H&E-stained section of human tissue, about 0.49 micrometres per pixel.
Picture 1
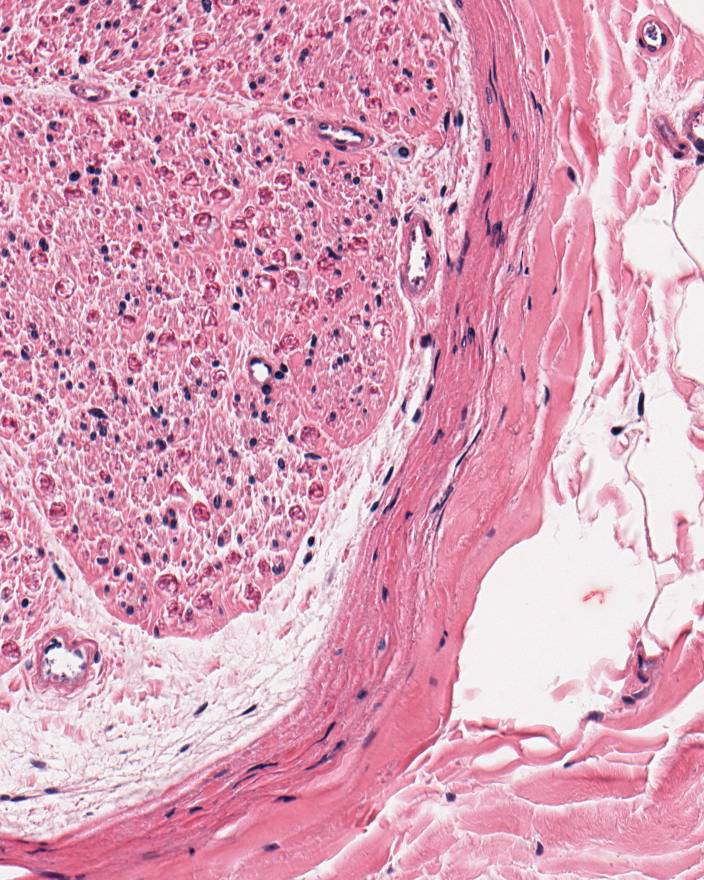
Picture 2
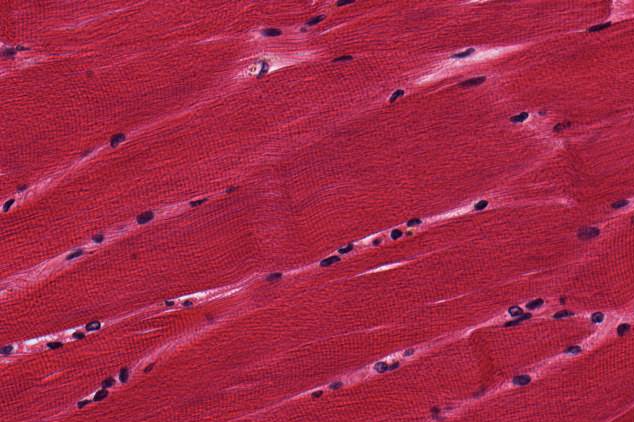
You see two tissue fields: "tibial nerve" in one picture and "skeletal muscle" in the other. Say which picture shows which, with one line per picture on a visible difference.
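Picture 1 is from the tibial nerve. The bundle is packed with many small round pink profiles of fibres cut across.
Picture 2 is from the skeletal muscle. Long parallel muscle fibres run diagonally across the whole field from lower left to upper right.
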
